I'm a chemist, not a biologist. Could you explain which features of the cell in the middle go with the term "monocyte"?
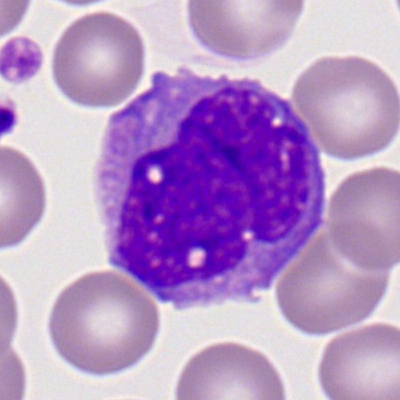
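Cell: monocyte. Fits: nucleus with a crease or fold running down from its top edge.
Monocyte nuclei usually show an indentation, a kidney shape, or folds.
Also seen: border slightly irregular, small bumps along the top edge; nucleus off-centre toward the right; several small clear white spots over the nucleus.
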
